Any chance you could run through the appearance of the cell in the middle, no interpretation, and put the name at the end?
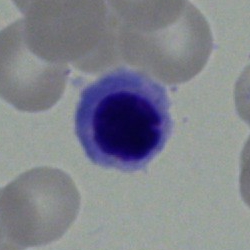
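Most of the cell is taken up by the nucleus, leaving only a rim of blue cytoplasm. Chromatin dense and very dark purple throughout. No nucleoli seen. No vacuoles visible in the cytoplasm. Cell type: erythroblast.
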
